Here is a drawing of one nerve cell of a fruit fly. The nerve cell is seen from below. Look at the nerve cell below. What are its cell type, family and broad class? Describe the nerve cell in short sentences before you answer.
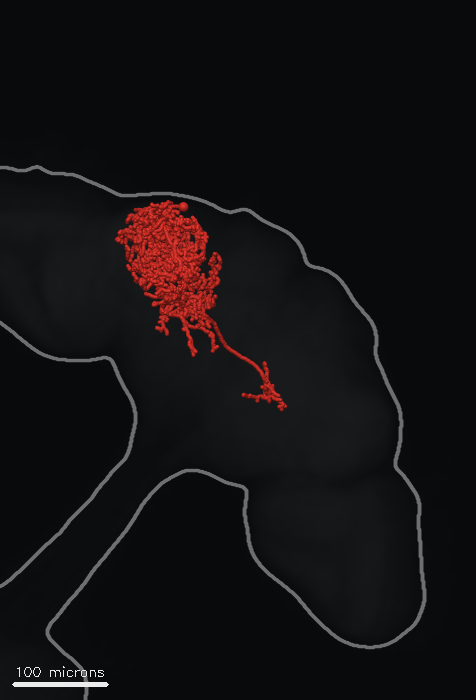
It lies in the brain. By the scale bar it is about 200 microns tall in this view. It is of cell type AVLP210. The family is hemilineage SLPa&l1_anterior. This is a central-brain intrinsic neuron.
